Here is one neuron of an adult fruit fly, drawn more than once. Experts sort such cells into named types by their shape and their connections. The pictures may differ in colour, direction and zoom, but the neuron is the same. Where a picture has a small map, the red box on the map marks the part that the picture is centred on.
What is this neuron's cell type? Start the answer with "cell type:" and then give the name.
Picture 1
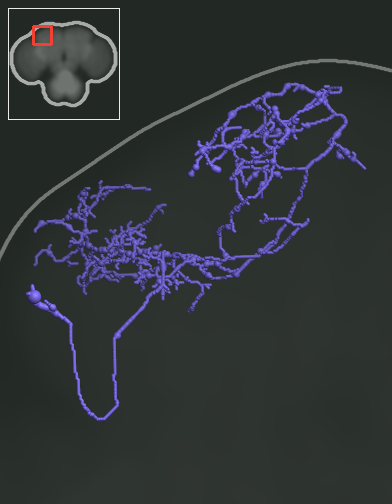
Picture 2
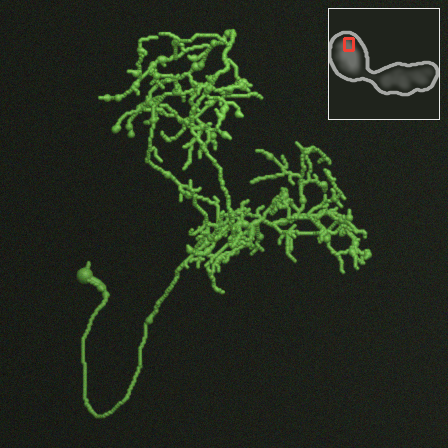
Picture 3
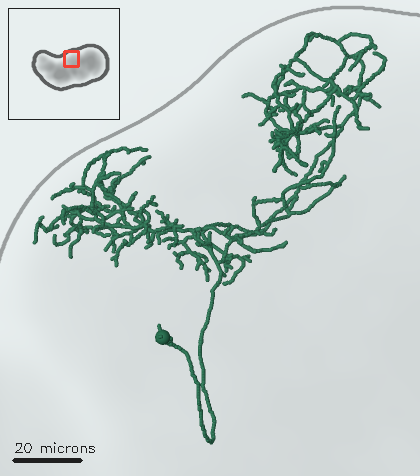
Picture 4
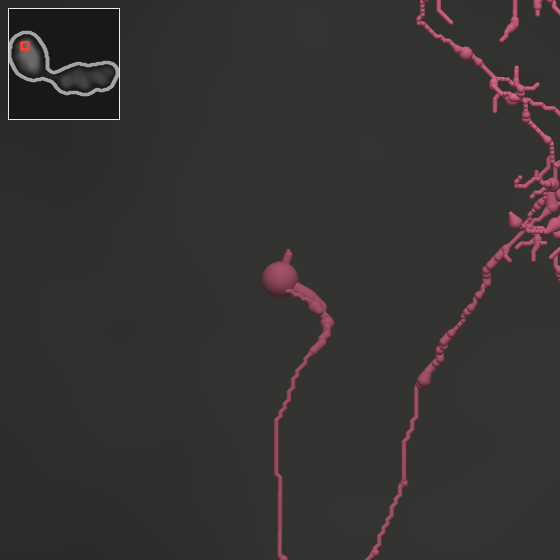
cell type: LHAV6a8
